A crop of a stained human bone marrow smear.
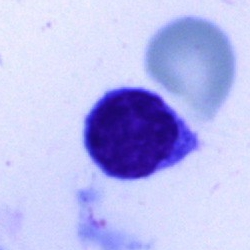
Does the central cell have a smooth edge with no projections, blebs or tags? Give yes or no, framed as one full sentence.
No, along its edge the cell is rough, not smooth.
